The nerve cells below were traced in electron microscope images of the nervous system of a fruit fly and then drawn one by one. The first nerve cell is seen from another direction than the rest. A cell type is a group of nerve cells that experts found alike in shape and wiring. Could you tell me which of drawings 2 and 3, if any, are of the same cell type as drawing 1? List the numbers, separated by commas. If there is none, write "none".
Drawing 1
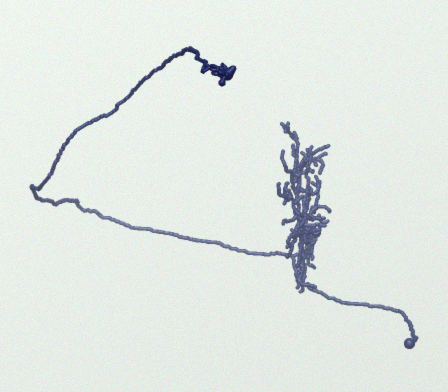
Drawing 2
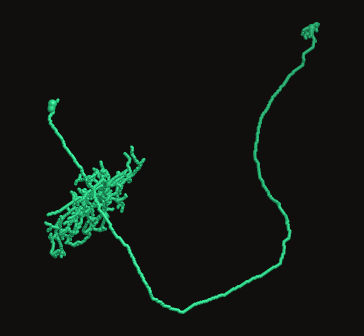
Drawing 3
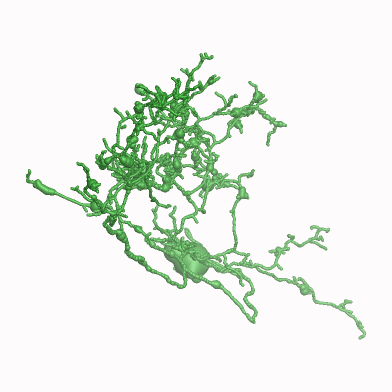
2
